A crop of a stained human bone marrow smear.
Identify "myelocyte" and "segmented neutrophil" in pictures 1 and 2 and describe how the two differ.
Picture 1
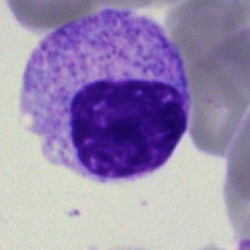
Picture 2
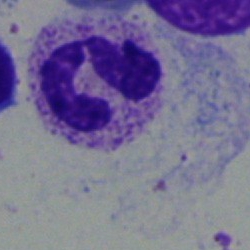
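Picture 1: myelocyte. Picture 2: segmented neutrophil. Myelocyte outline roughly round, edge smooth; nucleus off-centre towards lower right; wide band of pale lilac-blue cytoplasm on its upper and left sides. Segmented neutrophil cytoplasm without vacuoles; a faint, pale, ruptured-looking cell lies against its right side. Chromatin dark purple and clumped in both: coarsely so in the myelocyte, dense in the segmented neutrophil.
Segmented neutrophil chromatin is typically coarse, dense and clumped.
Nucleoli not visible in either cell.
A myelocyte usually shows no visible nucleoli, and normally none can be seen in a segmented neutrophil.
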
